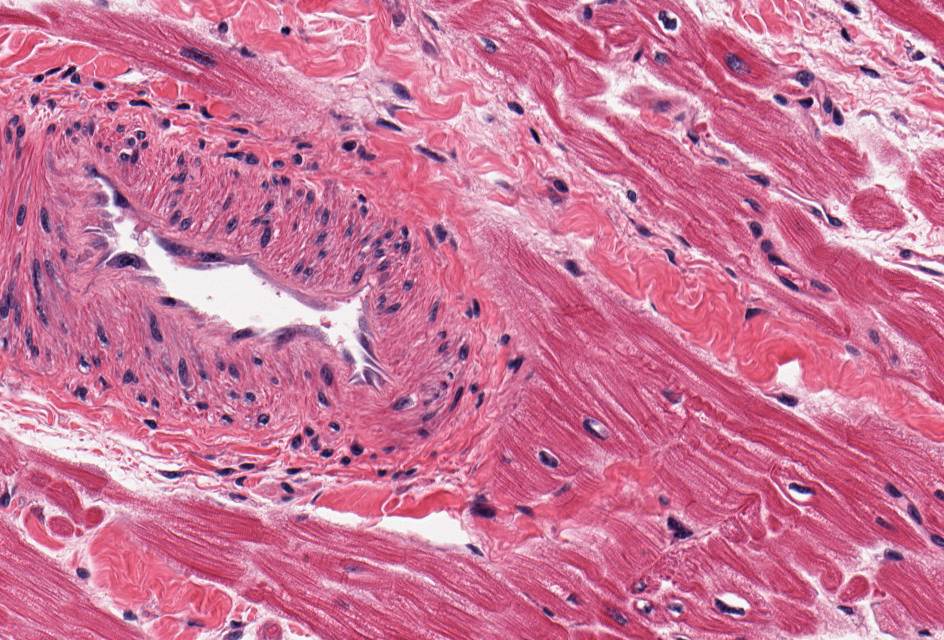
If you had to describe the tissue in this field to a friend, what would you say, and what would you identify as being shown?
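In the left part of the field, a thick-walled vessel lies surrounded by muscle fibres. Beyond the vessel, the fibres run diagonally from upper left to lower right. Their nuclei are oval and lie centrally, and several are surrounded by a pale clear halo. The tissue is atrial appendage of the heart.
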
